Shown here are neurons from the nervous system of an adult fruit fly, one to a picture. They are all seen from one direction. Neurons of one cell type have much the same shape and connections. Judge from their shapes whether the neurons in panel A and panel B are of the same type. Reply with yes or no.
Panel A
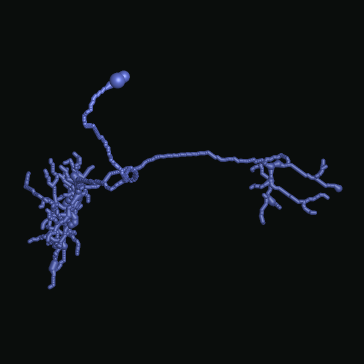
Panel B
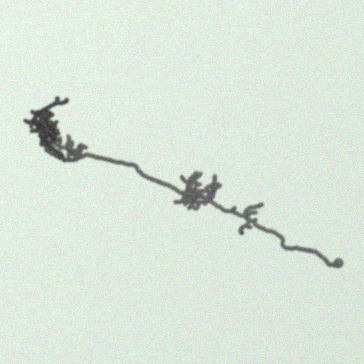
no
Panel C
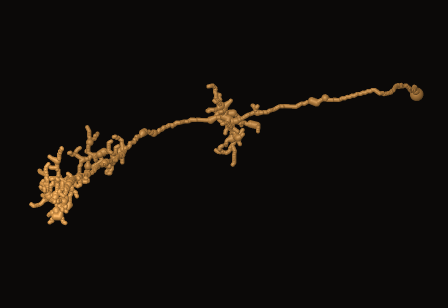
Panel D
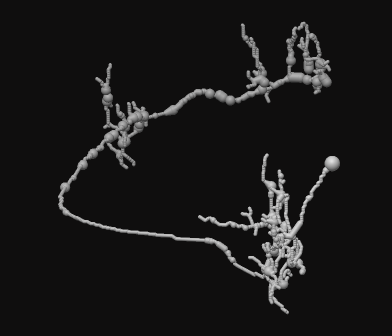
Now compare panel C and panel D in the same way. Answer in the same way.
yes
